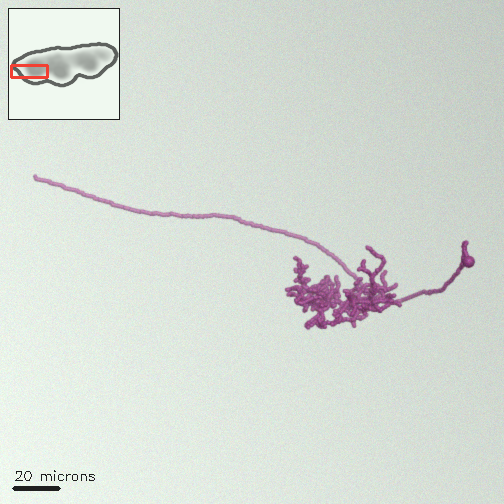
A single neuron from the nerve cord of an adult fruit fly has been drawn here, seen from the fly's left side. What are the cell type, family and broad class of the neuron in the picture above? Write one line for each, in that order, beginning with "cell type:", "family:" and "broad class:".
cell type: AN01B018
family: hemilineage 01B
broad class: ascending neuron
